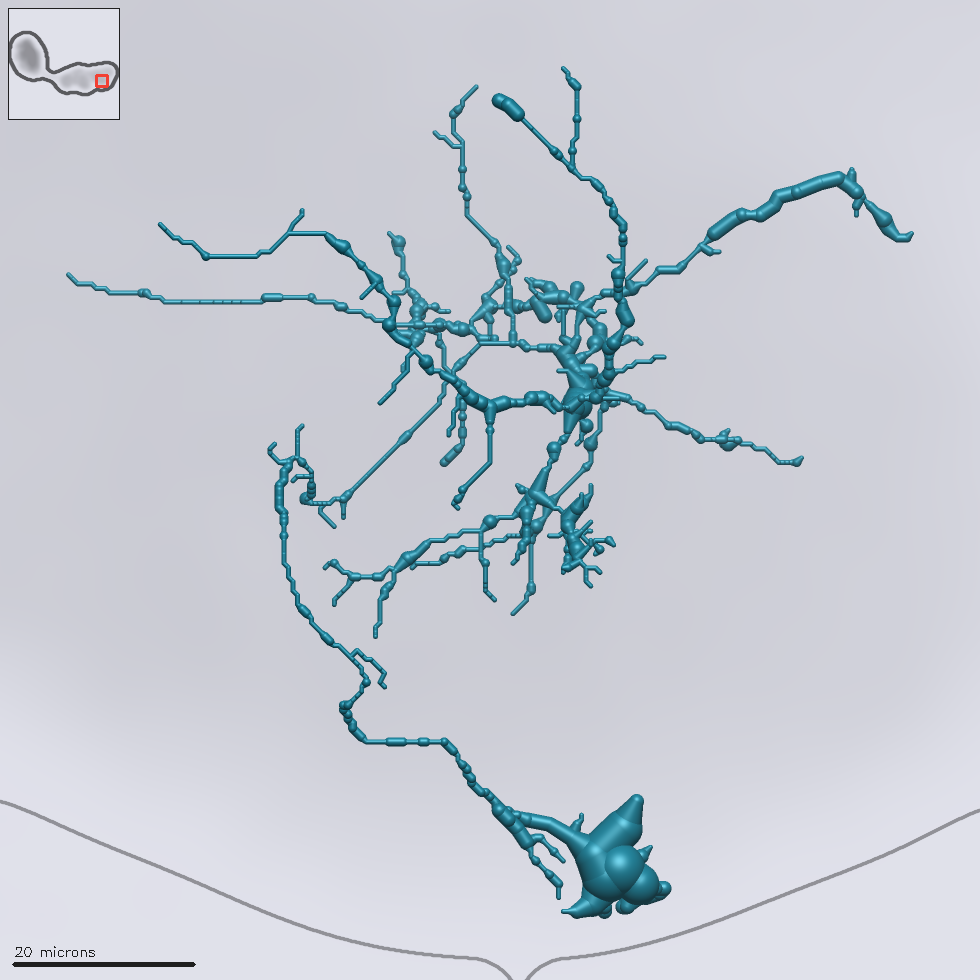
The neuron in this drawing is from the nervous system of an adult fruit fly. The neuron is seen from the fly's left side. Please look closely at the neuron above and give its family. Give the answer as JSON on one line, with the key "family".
{"family": "hemilineage 16B"}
